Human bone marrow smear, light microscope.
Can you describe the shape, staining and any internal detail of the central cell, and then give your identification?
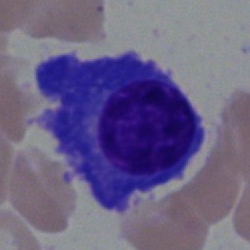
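Outline irregular, ragged and frayed on the left side. Cytoplasm abundant, covering more area than the nucleus, staining deep blue. Small blue cytoplasmic tags and fragments stick out from the lower left margin. Call: plasma cell.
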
